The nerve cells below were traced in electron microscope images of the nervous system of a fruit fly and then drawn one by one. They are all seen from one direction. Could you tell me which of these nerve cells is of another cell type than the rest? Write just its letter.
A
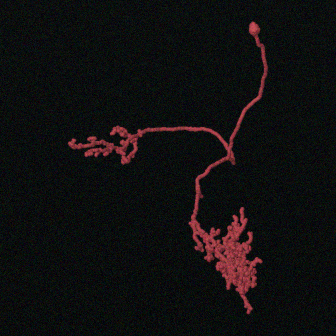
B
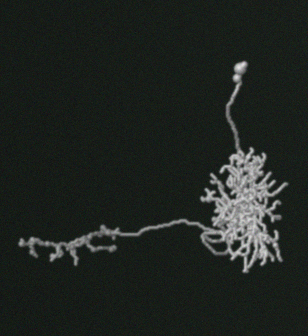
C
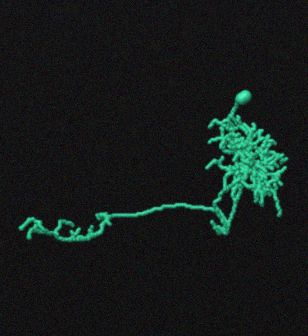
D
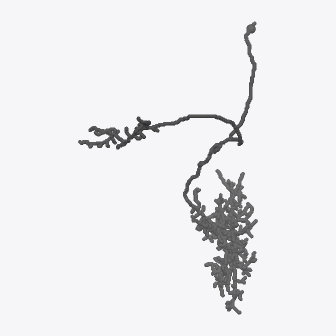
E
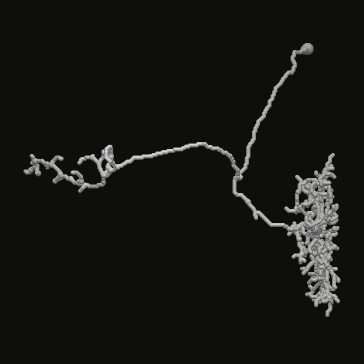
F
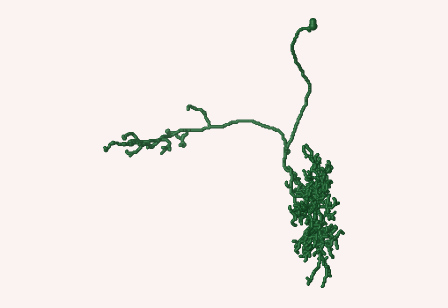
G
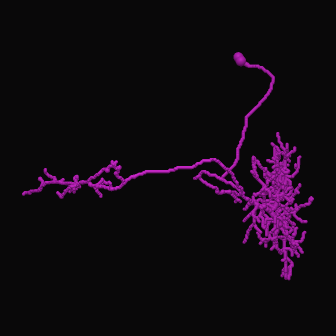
A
